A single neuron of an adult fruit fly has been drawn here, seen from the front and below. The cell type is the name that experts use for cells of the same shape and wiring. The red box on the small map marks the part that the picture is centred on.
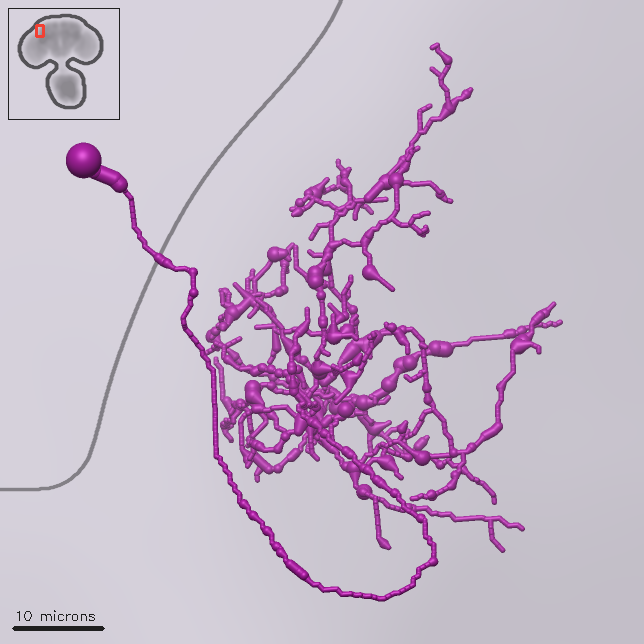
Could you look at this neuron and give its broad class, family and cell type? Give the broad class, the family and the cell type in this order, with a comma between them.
central-brain intrinsic neuron, hemilineage LHl4_dorsal, LHAV4g1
